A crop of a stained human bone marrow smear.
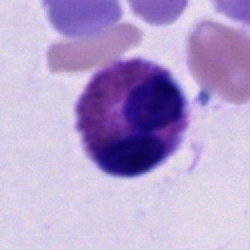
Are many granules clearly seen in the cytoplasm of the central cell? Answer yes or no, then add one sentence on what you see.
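Yes. Coarse purple granules fill the cytoplasm.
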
